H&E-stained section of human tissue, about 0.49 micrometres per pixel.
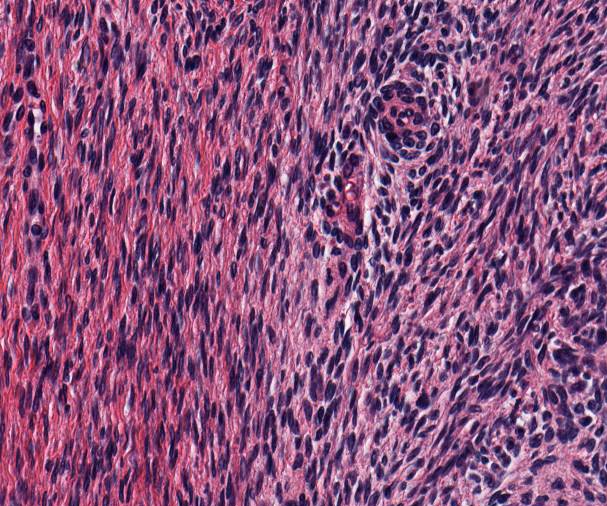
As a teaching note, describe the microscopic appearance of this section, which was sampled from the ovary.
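Densely packed spindle-shaped cells fill the entire field; neither epithelium nor glands are seen. In the left half, the cells form parallel fascicles oriented roughly from top to bottom. In the right half, they lie in a disordered, swirling arrangement instead of parallel rows. Their nuclei are elongated to oval and darkly stained.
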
